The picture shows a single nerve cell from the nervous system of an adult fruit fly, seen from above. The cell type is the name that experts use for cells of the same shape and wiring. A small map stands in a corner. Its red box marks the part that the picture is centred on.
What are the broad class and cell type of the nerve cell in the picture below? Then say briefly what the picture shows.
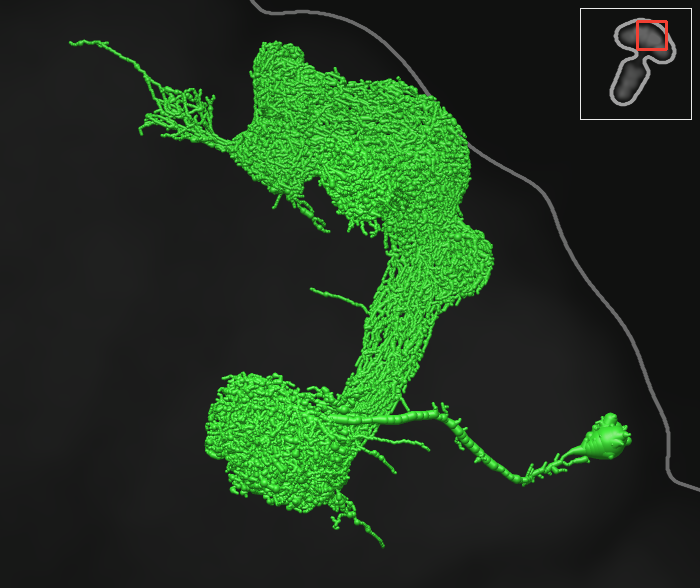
It is a central-brain intrinsic neuron. It is of cell type APL. It lies in the brain. The cell body is at the lower right of the picture. The picture shows more than a hundred branch ends.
